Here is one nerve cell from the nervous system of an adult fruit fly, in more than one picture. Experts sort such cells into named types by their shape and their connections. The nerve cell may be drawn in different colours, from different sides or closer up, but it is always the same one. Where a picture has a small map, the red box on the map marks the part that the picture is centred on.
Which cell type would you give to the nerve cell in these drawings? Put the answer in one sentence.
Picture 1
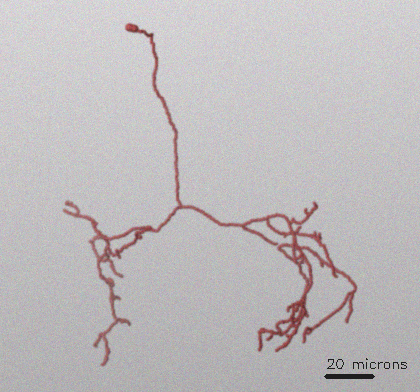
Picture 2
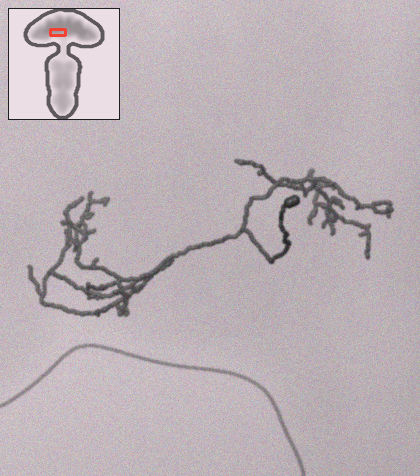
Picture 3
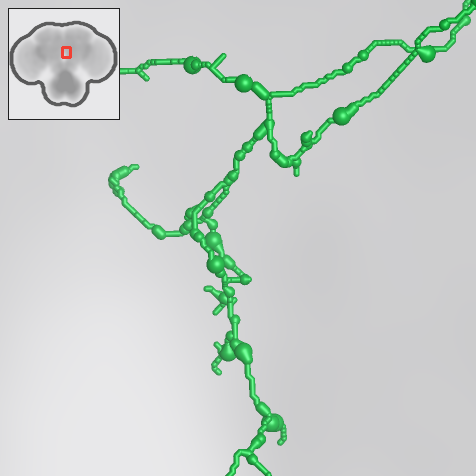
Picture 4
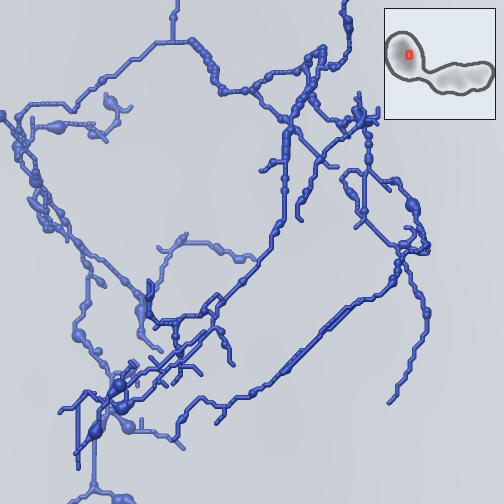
The cell type is PS150.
